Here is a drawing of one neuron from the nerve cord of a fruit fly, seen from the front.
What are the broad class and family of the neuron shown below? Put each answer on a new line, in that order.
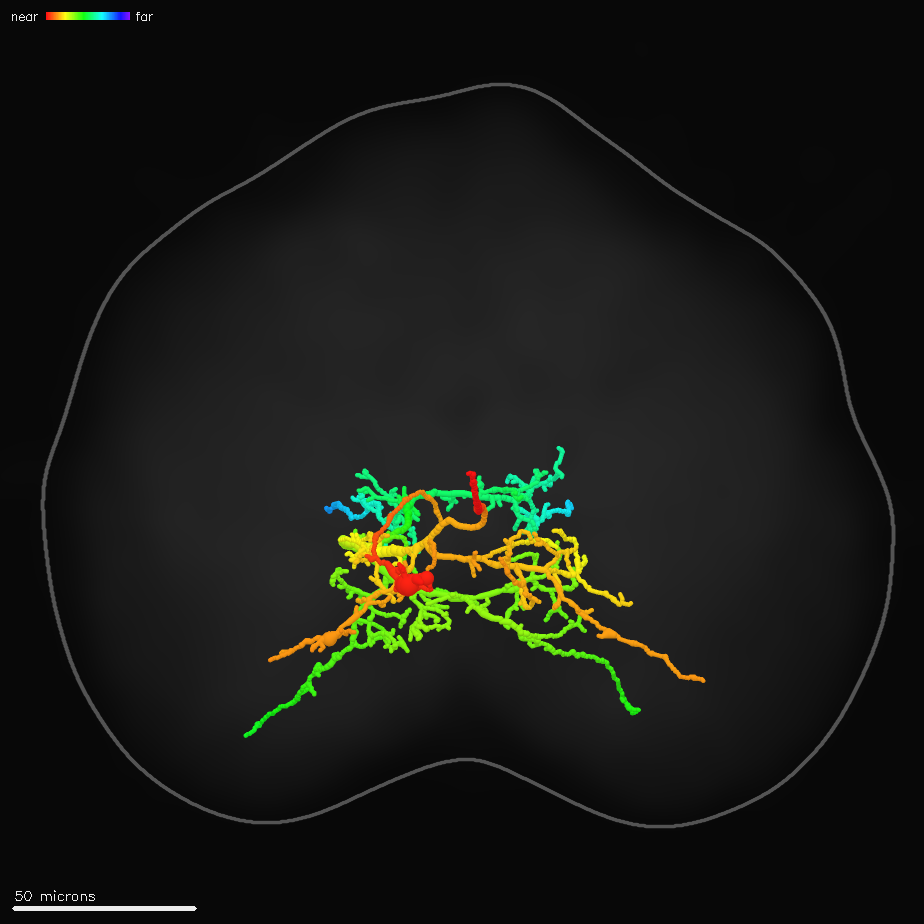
ascending neuron
hemilineage 08B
